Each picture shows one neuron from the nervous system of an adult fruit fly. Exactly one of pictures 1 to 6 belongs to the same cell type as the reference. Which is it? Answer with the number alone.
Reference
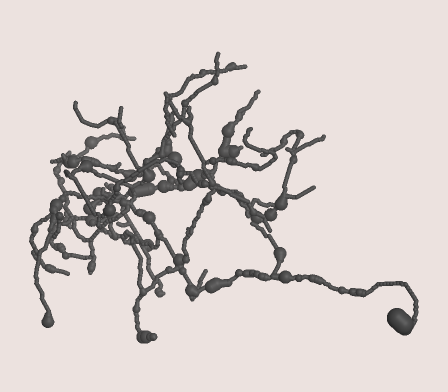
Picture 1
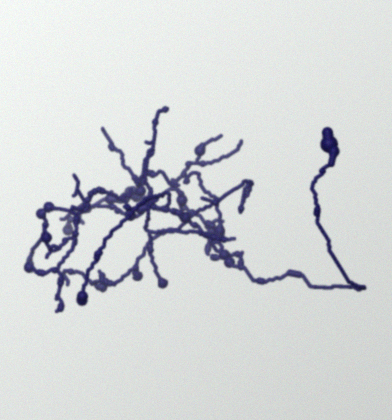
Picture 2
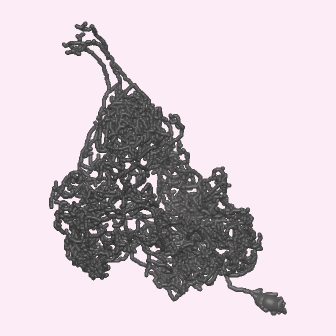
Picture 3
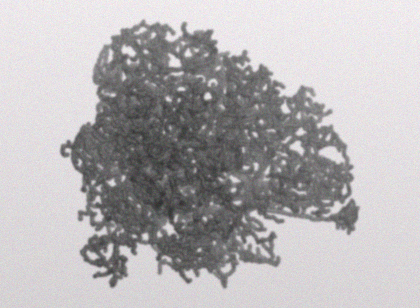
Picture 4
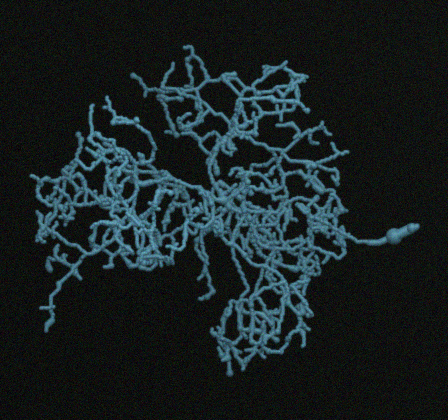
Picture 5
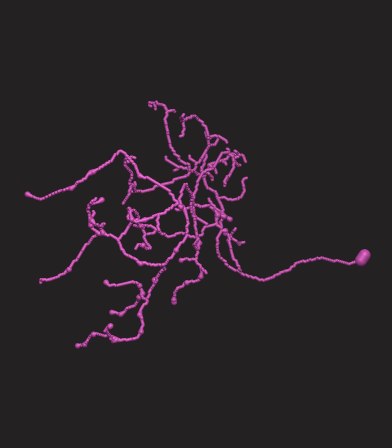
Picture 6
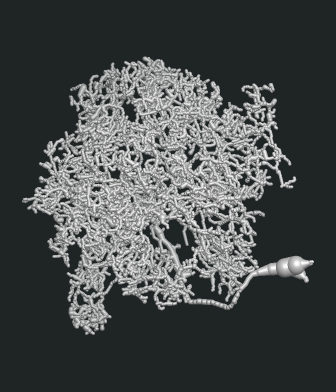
1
